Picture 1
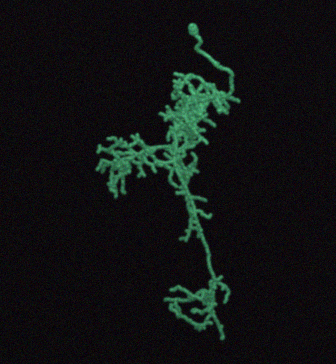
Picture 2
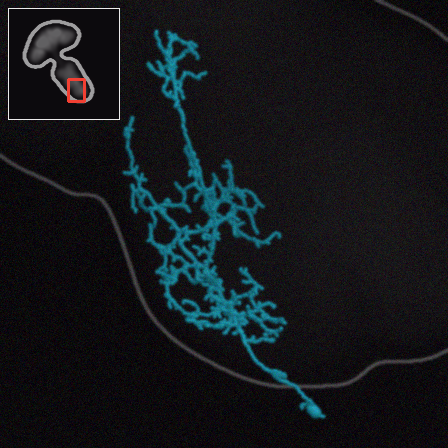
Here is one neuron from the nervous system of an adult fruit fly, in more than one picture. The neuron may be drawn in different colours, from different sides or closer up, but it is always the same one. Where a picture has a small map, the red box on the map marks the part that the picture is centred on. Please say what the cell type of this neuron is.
IN13A018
